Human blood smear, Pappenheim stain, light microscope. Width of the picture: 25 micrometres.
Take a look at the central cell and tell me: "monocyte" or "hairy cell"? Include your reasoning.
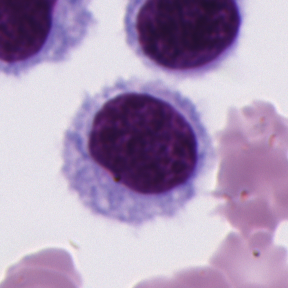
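That one's a hairy cell, not a monocyte. Its margin is fringed all the way round with many short, fine irregular projections. The nucleus is oval, about 10 by 8 micrometres, with no lobes or deep indentations, and fills about 50% of the cell's area. It sits off-centre toward the upper right, which leaves a wider rim of pale blue-grey cytoplasm on the lower left. The whole cell is about 13 micrometres across.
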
